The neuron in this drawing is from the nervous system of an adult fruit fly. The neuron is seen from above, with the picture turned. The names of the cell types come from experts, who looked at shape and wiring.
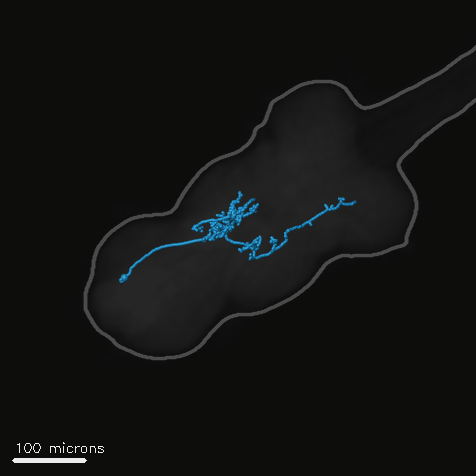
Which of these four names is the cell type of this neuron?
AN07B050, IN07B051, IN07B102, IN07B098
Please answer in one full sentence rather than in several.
For this neuron, the cell type is IN07B051.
